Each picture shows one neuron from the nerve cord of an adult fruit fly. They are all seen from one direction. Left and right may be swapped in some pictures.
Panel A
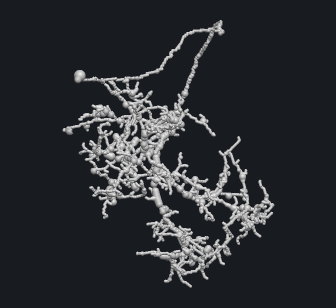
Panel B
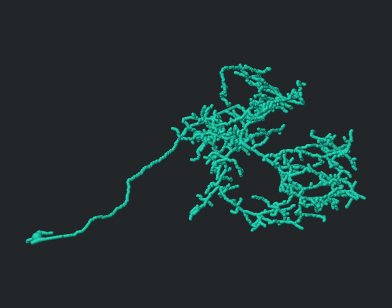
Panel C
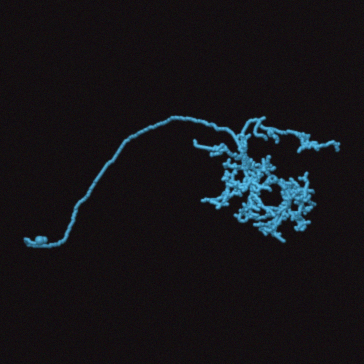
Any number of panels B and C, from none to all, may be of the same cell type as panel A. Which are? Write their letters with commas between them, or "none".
B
